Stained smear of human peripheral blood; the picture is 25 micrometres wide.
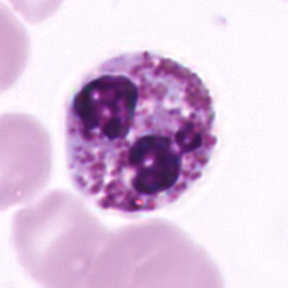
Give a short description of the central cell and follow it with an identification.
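Measuring about 14 micrometres across, the cell has a nucleus divided into two large lobes, one at the upper left and one at the lower centre. A small extra knob of nucleus sits just to the right of the lower lobe. The granules are reddish, and the pale cytoplasm between them takes up much of the cell. The cell is an eosinophil.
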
